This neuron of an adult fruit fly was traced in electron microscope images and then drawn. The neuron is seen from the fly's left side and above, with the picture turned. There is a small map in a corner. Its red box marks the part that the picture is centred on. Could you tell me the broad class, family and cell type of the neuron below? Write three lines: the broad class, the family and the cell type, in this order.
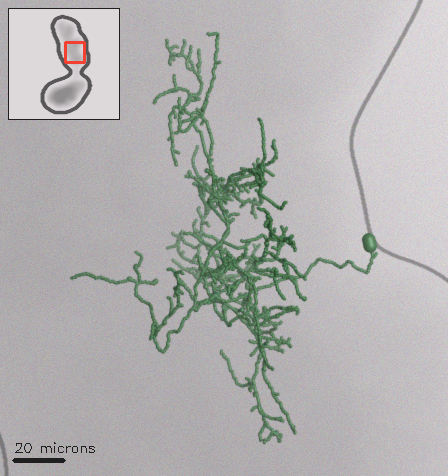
nerve-cord intrinsic neuron
hemilineage 00A
IN00A034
